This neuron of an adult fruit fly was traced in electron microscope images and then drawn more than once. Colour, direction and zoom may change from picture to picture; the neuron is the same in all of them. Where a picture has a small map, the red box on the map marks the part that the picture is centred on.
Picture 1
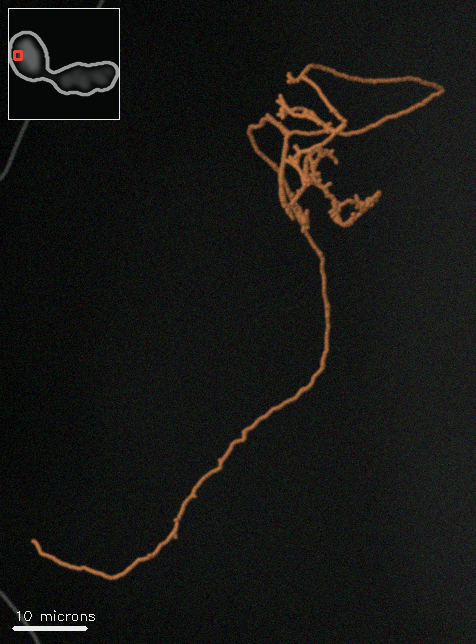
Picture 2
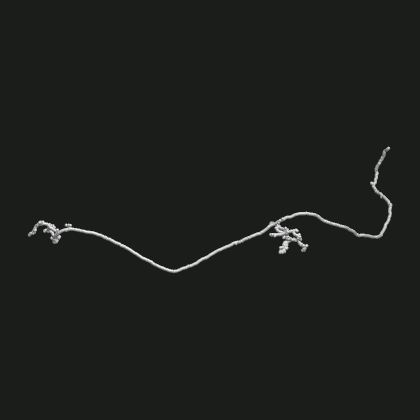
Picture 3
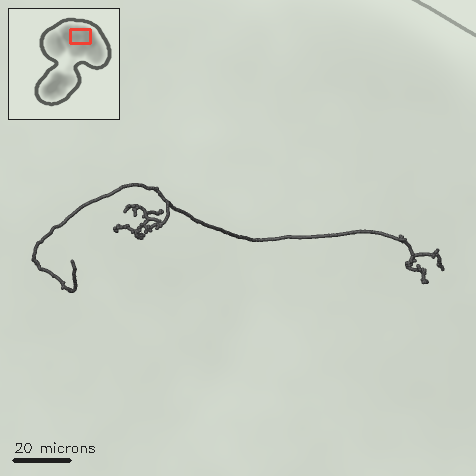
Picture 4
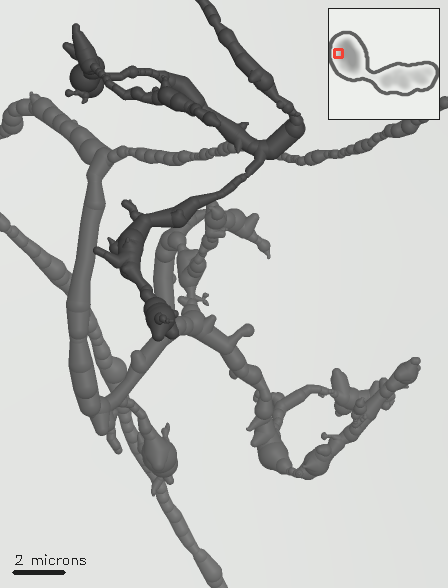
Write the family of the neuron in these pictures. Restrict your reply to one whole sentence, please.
The neuron has the family class olfactory.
